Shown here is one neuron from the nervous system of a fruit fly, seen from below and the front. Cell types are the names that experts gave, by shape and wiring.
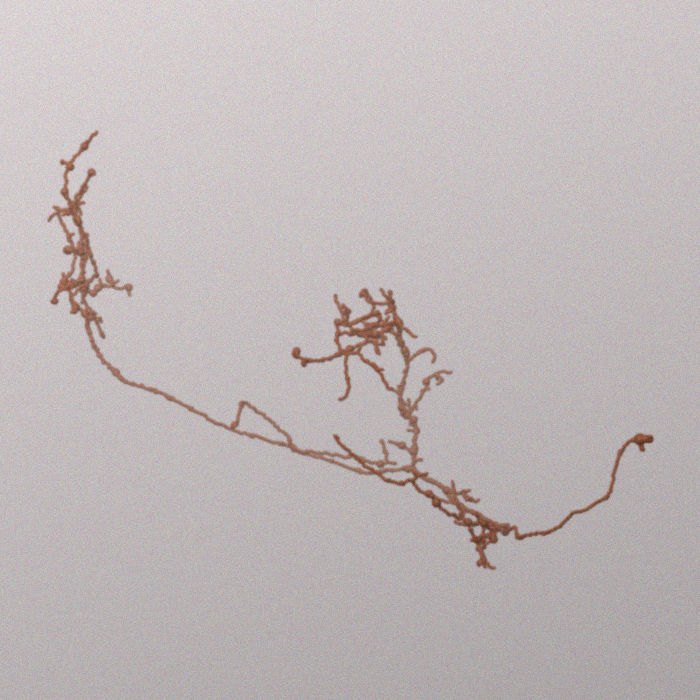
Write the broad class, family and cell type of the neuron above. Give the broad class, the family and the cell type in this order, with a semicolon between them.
central-brain intrinsic neuron; hemilineage SLPal5; CB0993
